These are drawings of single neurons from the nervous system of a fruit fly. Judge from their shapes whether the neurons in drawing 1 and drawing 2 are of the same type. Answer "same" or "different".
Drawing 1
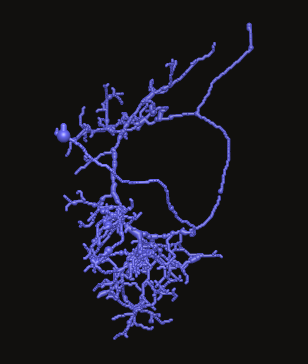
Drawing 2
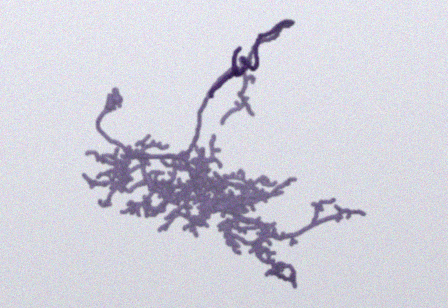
different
